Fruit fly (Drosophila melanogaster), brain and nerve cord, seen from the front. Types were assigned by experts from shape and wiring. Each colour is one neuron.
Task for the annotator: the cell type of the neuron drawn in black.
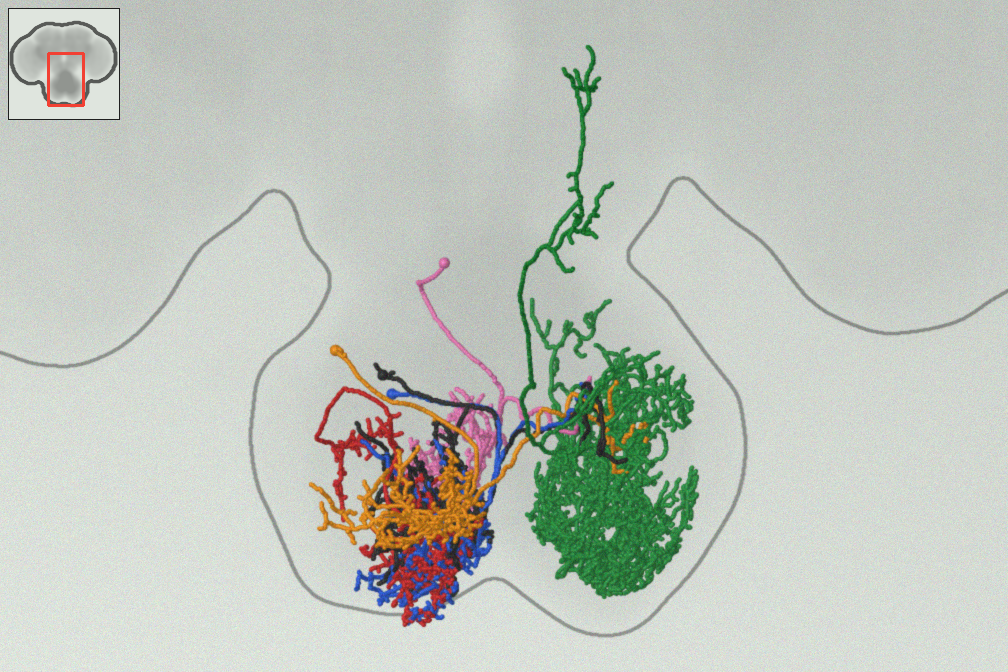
IN23B028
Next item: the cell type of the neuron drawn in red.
IN16B033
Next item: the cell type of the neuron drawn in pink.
IN23B036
